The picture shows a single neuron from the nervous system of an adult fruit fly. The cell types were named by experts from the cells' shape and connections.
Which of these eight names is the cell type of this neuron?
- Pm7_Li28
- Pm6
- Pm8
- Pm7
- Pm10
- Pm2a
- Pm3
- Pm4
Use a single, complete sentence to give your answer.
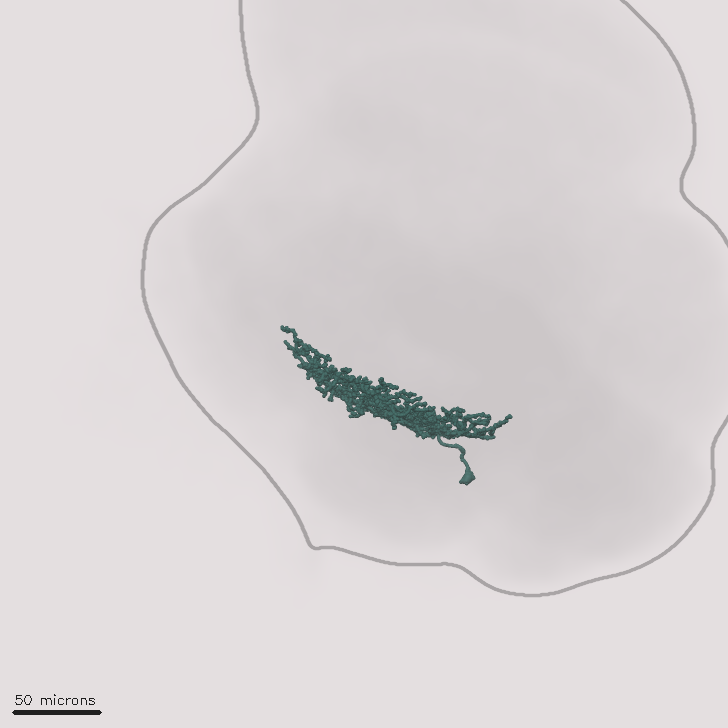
This neuron is of the type Pm7.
